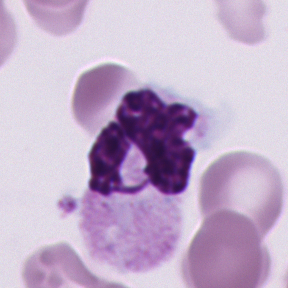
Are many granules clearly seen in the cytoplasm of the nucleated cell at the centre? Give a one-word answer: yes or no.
Yes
